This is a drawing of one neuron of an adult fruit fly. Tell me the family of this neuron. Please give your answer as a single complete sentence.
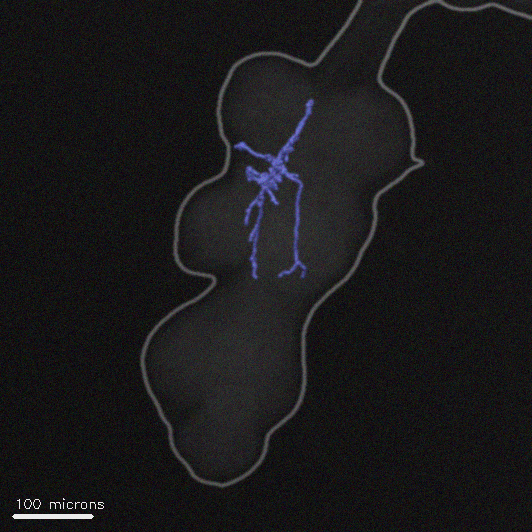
It is the family hemilineage 12A to which this neuron belongs.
